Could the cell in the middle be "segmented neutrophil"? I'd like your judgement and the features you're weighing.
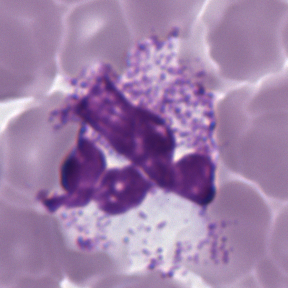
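The nucleus is divided into several separate lobes.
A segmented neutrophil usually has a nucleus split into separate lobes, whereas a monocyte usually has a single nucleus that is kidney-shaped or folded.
This feature goes with segmented neutrophil and against monocyte. The cytoplasm between the granules is pale and nearly colourless, not grey-blue.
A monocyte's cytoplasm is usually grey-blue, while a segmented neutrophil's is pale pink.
The colour therefore also counts against monocyte. No nucleoli are visible.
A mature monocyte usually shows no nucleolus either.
On this point monocyte is not excluded. The chromatin stains dense and dark purple, the granules are small and dark violet, and the outline is irregular and ragged. The name segmented neutrophil fits; monocyte does not.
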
